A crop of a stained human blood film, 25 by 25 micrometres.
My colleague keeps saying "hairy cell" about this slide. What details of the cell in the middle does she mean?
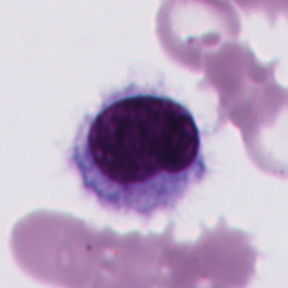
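With a hairy cell in mind, what fits best here is the fringe of fine hair-like projections running all the way around the cell border.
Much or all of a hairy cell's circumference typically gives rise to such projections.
The nucleus has a shallow notch on its lower right side.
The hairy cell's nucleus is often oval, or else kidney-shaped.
Otherwise, the nucleus sits toward the top of the cell, leaving a wider rim of cytoplasm below it, and its chromatin is dense and stains dark purple.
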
